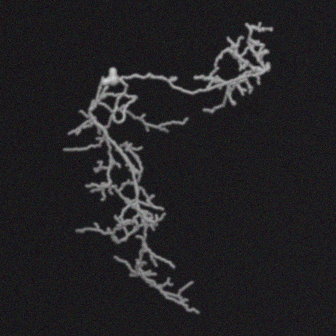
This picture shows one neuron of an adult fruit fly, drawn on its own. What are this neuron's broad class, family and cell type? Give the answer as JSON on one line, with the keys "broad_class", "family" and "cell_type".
{"broad_class": "central-brain intrinsic neuron", "family": "hemilineage SMPad3", "cell_type": "SMP120"}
